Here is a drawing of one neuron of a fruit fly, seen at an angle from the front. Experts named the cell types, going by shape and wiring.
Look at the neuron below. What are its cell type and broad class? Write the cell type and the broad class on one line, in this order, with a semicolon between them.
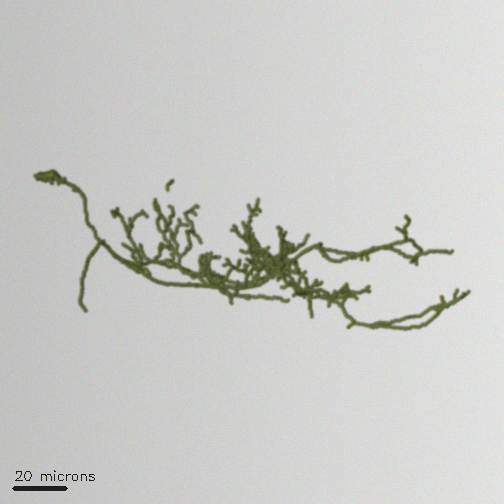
MN3M; motor neuron of the brain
